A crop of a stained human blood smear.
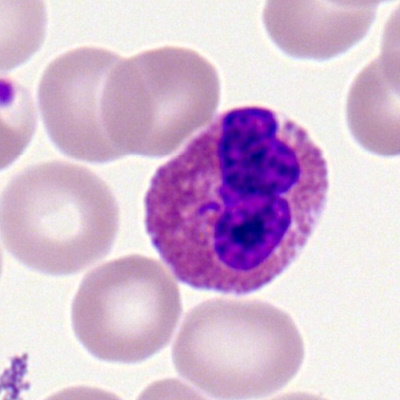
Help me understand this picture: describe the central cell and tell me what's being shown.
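The cell has a roughly round outline. Its nucleus consists of two lobes and is positioned toward the right side of the cell. The nuclear chromatin is dense and coarsely clumped. The cell is an eosinophil.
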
